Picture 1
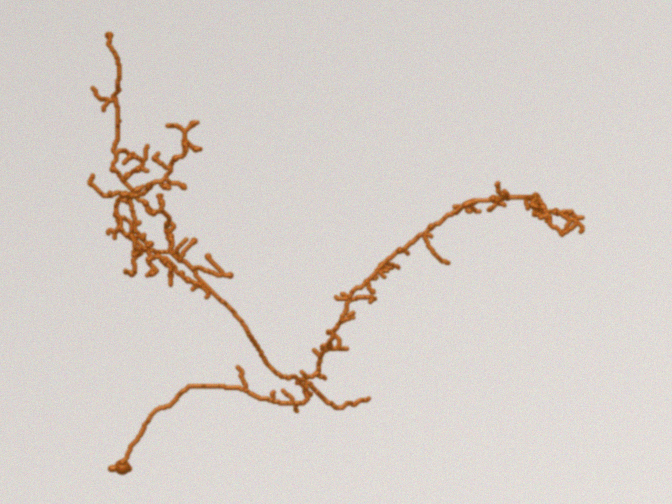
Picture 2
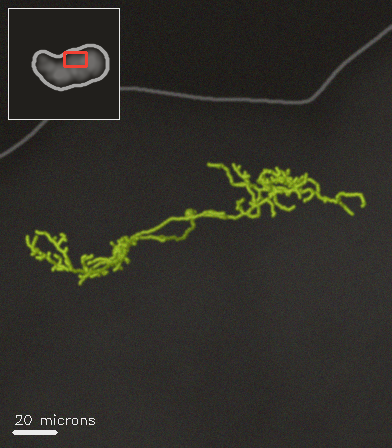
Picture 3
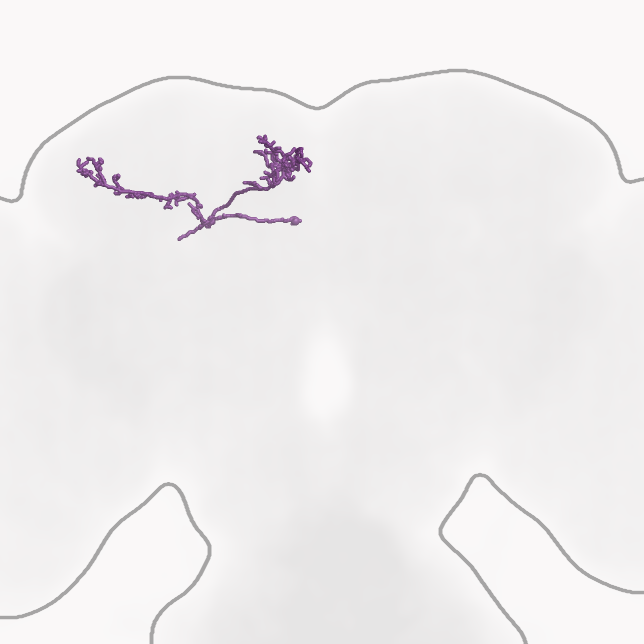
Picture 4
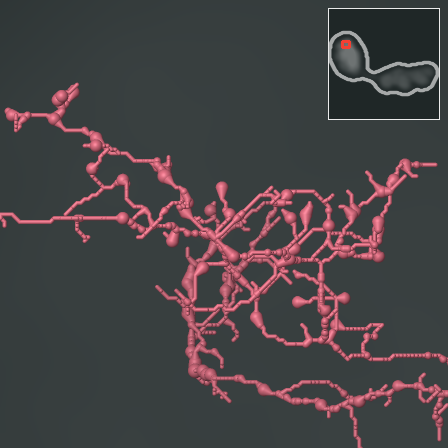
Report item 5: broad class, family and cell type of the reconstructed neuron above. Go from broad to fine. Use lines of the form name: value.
broad class: central-brain intrinsic neuron
family: hemilineage DM3_dorso_lateral
cell type: SMP317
